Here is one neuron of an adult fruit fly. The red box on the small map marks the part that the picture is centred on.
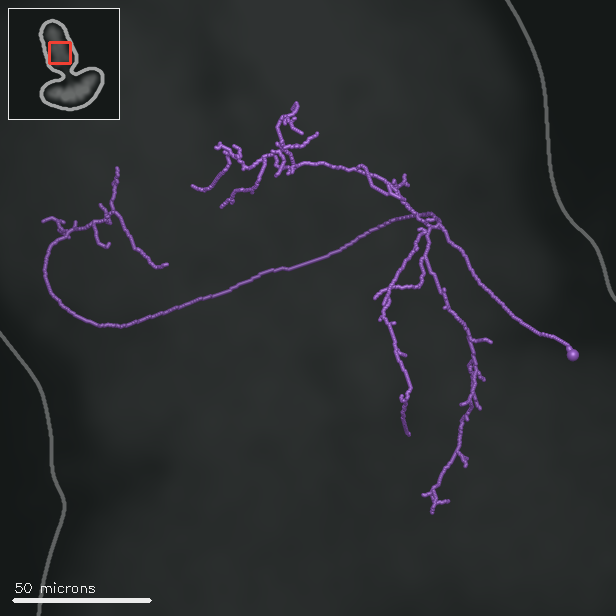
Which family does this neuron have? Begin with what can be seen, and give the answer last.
It lies in the nerve cord. The cell body is on the right of the picture. Dozens of branch ends can be seen. It is a nerve-cord intrinsic neuron. Its family is hemilineage 01A.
